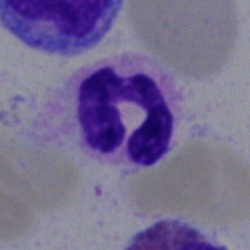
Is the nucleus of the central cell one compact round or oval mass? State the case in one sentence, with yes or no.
No, its nucleus is drawn out into a curved band without separate lobes.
